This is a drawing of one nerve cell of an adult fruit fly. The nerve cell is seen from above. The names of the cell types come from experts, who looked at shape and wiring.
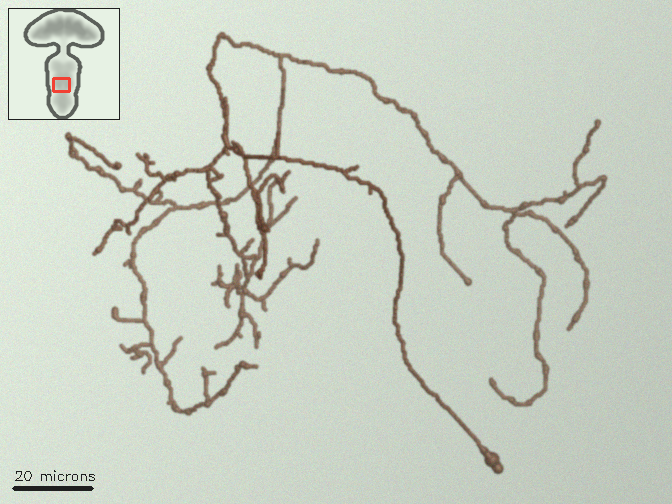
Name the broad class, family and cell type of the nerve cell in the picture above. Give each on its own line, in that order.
nerve-cord intrinsic neuron
hemilineage 12B
IN12B035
